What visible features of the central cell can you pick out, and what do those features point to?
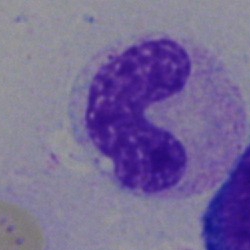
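Shape of the nucleus comes first: kidney-shaped, with a deep notch opening toward the right. Position next: the nucleus lies toward the left side of the cell. Cytoplasm last: it holds fine pinkish granules. The cell is a band neutrophil.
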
